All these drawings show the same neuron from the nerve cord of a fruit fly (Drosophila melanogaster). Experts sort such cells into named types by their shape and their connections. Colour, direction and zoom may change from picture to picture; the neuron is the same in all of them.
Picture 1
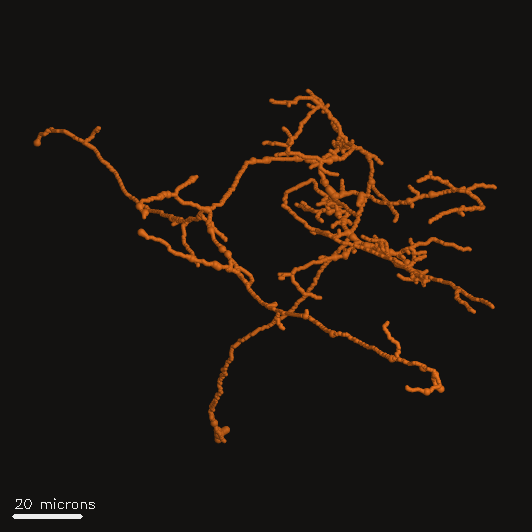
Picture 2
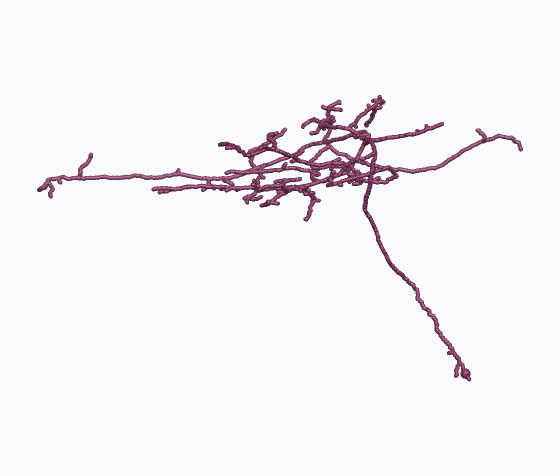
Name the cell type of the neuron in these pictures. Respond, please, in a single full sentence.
The cell type held by this neuron is IN06A116.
